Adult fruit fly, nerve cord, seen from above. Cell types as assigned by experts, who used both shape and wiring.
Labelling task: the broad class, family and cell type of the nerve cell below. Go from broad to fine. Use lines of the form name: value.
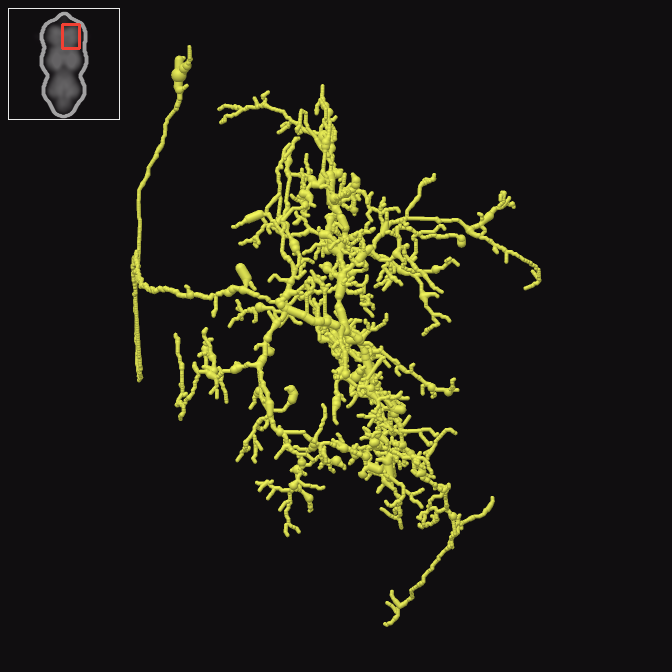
broad class: nerve-cord intrinsic neuron
family: hemilineage 02A
cell type: IN02A029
